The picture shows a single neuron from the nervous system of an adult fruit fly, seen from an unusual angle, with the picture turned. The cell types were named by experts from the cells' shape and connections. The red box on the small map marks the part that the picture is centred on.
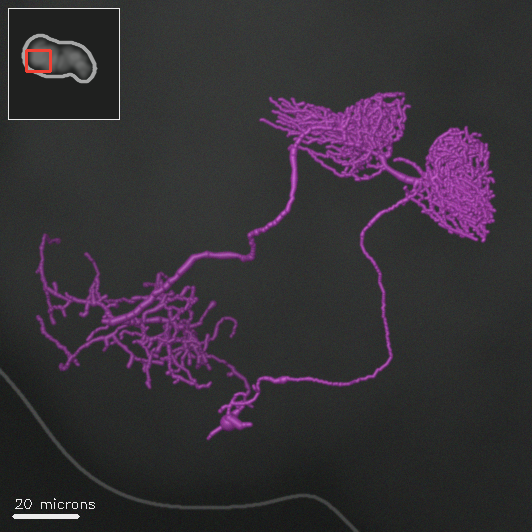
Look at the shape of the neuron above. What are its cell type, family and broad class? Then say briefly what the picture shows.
The cell type is MBON02. Its family is MBON. It is a central-brain intrinsic neuron. From left to right in the picture it spans about 150 microns. As drawn here it is wider than it is tall.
